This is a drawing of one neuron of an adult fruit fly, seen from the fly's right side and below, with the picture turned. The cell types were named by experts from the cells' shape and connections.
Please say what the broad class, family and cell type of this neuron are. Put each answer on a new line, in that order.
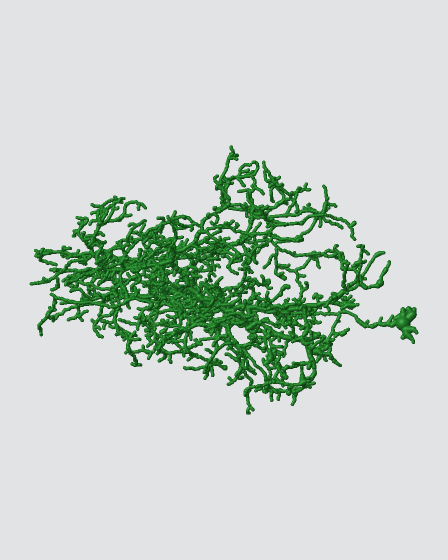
nerve-cord intrinsic neuron
hemilineage 21A
IN21A016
